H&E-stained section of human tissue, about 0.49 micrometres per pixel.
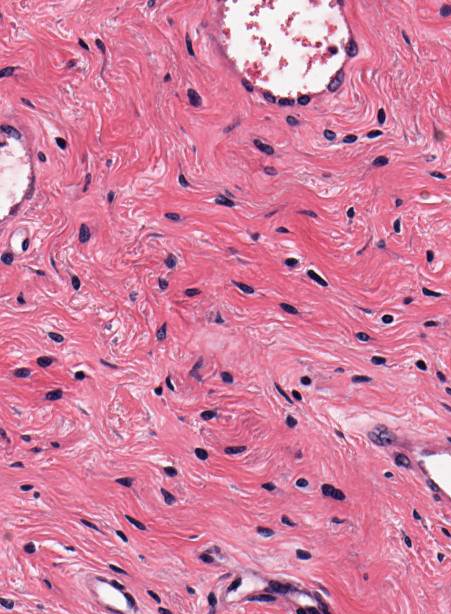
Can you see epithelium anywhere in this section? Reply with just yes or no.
No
